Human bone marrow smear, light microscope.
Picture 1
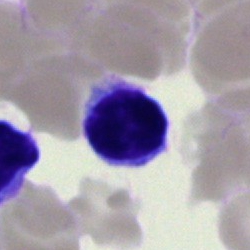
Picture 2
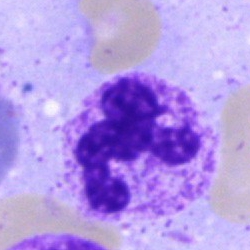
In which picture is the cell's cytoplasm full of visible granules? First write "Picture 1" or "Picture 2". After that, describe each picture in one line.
Picture 2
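Picture 1: No granules are visible in the cytoplasm.
Picture 2: Fine pink-purple granules are scattered throughout the cytoplasm.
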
